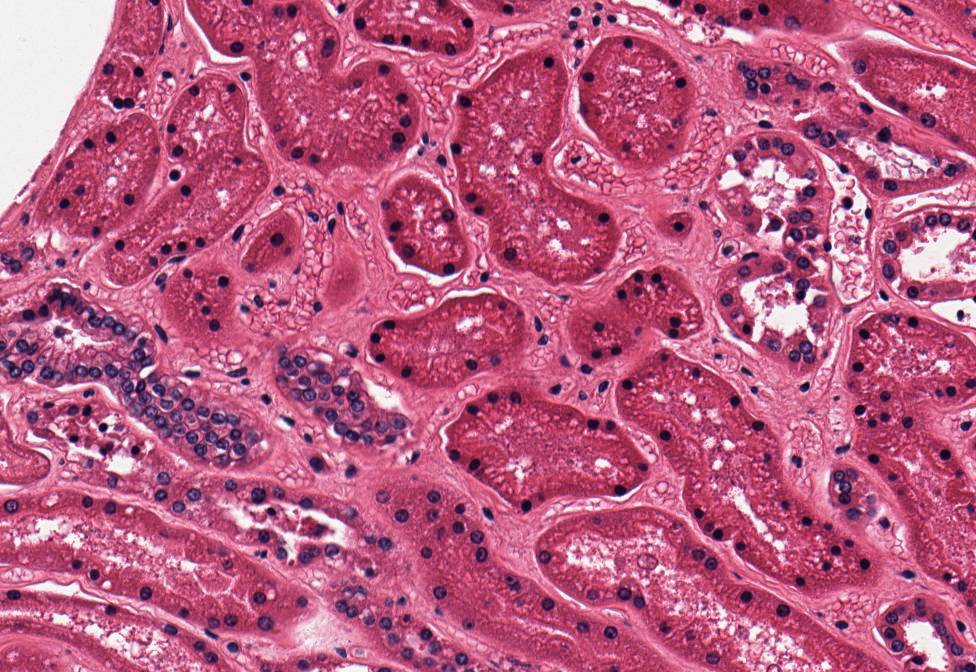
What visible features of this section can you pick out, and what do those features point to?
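First, the lining: most tubules have plump cuboidal to low columnar cells with abundant granular eosinophilic cytoplasm. Next, the nuclei: small, round, dark, widely spaced. Then the lumens: mostly narrow and irregular, holding pale, wispy material. At lower left, some tubules have crowded, darker nuclei with less cytoplasm between. This is renal cortex.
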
